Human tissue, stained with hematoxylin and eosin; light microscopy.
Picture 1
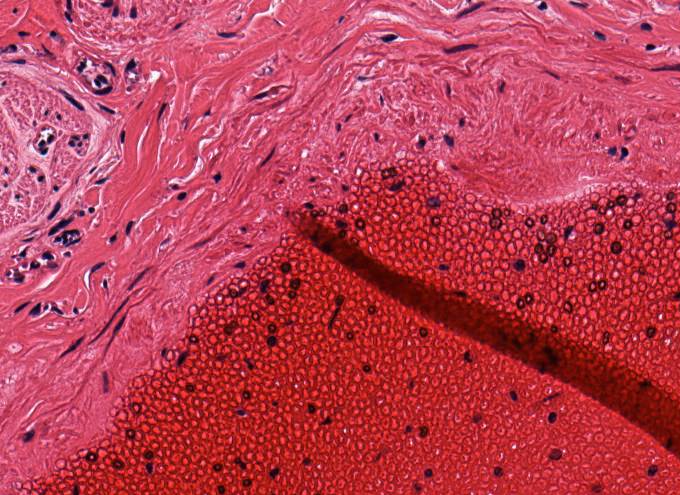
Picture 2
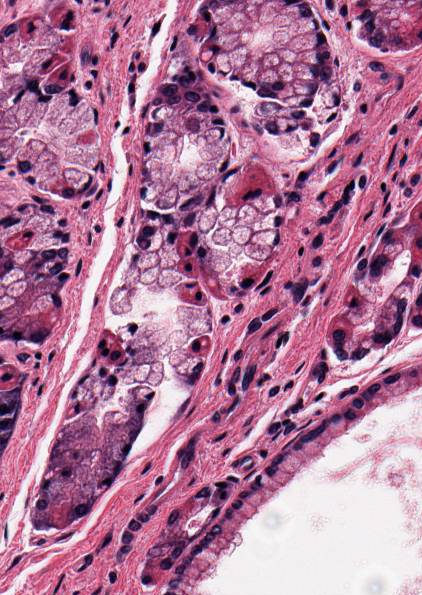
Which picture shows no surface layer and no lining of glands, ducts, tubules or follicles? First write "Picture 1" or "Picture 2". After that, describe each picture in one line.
Picture 1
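What picture 1 shows: No epithelium is seen anywhere in the field.
What picture 2 shows: Most acinar cells have pale, finely vacuolated, foamy cytoplasm typical of mucous cells.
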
